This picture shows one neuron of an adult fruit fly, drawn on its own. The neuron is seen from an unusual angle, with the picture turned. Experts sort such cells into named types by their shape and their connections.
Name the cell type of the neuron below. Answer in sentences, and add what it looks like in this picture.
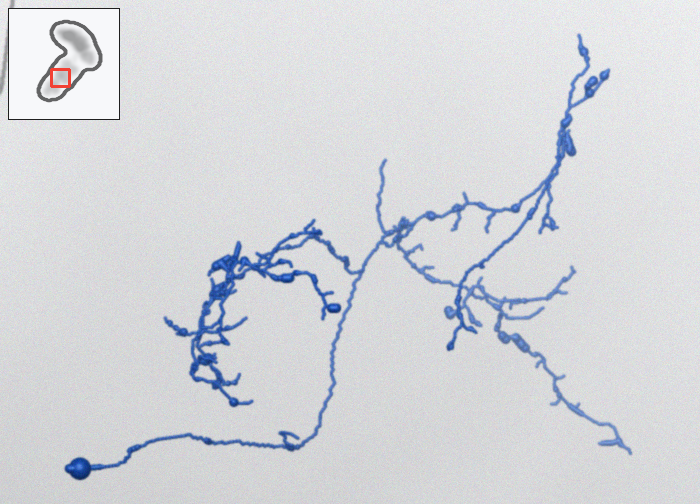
The cell type is IN21A095. It is a nerve-cord intrinsic neuron. The cell body can be seen at the lower left of the picture. Dozens of branch ends can be seen.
